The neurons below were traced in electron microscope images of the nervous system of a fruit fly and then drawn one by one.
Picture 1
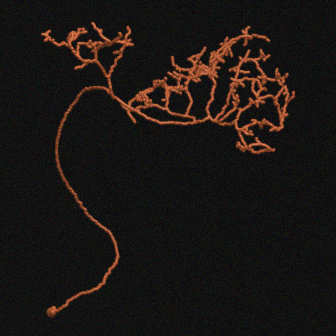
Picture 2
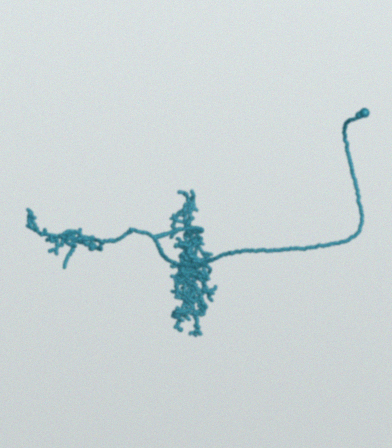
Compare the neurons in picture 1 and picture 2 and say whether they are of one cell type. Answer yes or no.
yes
